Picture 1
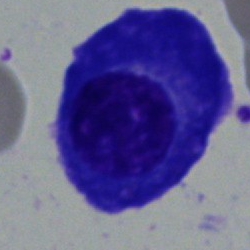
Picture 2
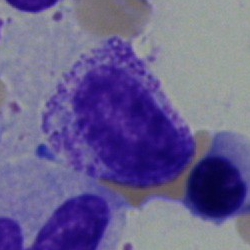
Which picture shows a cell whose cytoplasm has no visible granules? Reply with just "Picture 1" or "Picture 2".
Picture 1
